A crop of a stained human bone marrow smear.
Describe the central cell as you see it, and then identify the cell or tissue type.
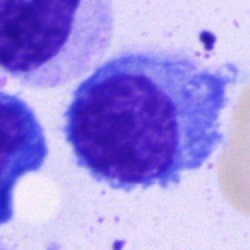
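The cytoplasm is at its broadest on the right side of the nucleus, and no granules show in it. Toward the upper right it holds a few small clear vacuoles. Along the lower edge the cell is ragged, with small knobbly projections. It's a lymphocyte.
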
